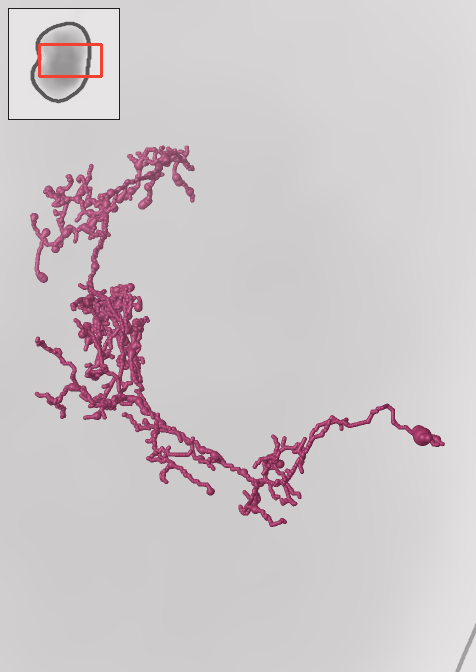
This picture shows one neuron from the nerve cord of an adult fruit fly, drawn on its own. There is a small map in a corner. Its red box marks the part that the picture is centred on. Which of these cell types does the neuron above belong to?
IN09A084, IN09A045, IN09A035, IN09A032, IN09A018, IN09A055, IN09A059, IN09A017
IN09A032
